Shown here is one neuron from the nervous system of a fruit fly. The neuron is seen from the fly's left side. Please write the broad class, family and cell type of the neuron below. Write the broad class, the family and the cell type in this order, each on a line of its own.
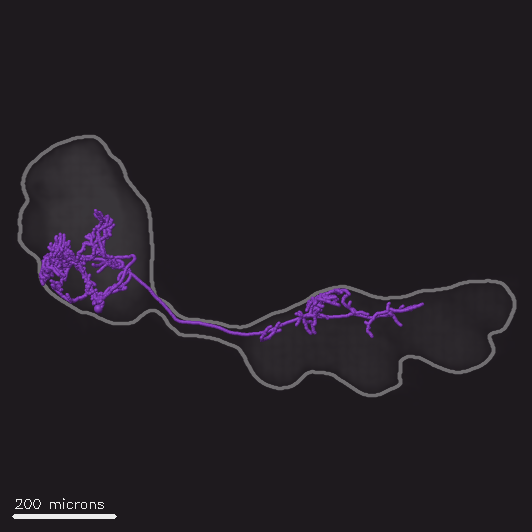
descending neuron
DNg
DNg27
